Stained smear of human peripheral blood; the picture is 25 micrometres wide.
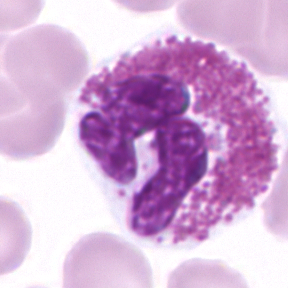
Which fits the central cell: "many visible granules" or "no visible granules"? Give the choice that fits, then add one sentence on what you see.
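Many visible granules. The cytoplasm is packed with coarse, round granules of fairly even size.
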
